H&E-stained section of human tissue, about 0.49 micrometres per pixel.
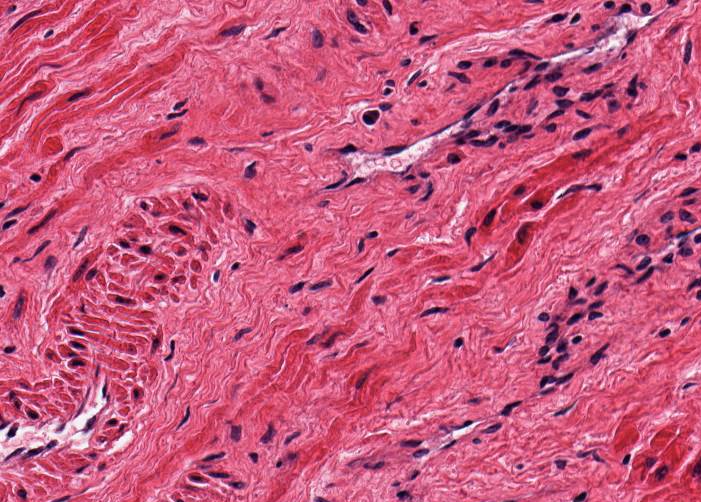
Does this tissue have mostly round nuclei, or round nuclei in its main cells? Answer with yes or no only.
No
